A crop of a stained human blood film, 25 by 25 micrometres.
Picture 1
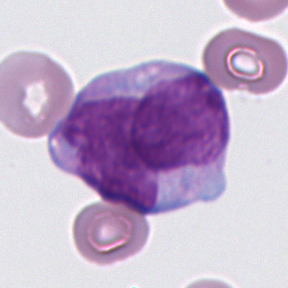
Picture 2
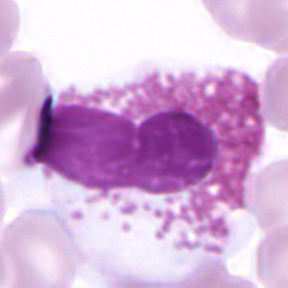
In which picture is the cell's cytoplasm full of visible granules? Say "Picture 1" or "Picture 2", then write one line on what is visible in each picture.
Picture 2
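What picture 1 shows: No distinct granules are visible in the cytoplasm.
What picture 2 shows: The cytoplasm holds many coarse round pink granules.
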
